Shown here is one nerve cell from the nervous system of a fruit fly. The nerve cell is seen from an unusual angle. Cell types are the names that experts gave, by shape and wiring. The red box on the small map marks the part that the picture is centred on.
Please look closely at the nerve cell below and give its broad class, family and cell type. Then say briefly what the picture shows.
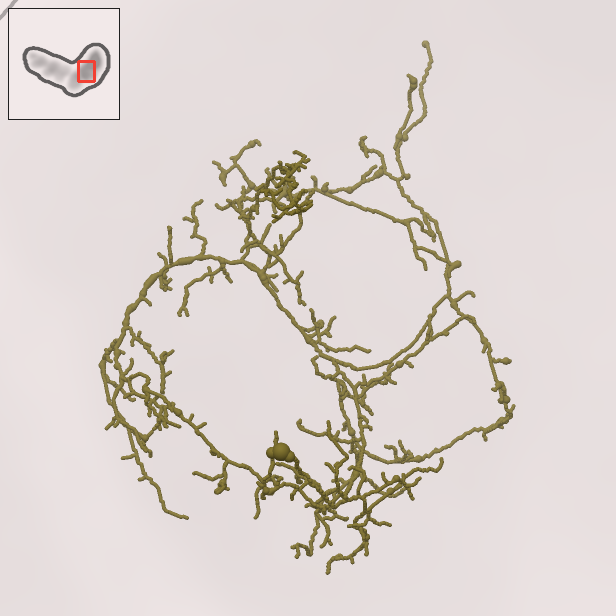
This is a central-brain intrinsic neuron. Its family is hemilineage VLPl2_medial. The cell type is AVLP186. The cell body is at the bottom of the picture. The picture shows more than a hundred branch ends.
